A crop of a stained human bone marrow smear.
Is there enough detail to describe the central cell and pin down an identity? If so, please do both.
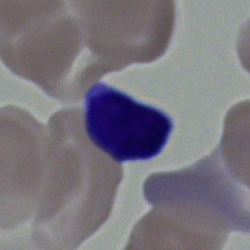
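Irregular and somewhat angular, the outline is not a smooth circle. Staining is dense, dark blue-purple and nearly uniform throughout the cell, with no nucleoli visible in the dark mass and no vacuoles. The cell is a lymphocyte.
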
